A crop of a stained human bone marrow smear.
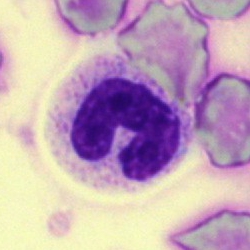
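Band neutrophil, the central cell, checked point by point. First, the nucleus: horseshoe-shaped, with its open side facing downward. Next, the chromatin, which is dense, dark purple and coarsely clumped. Then the cytoplasm, a moderate rim of pale pinkish-lilac around the nucleus. Finally, the granules: fine, pinkish-violet and scattered throughout the cytoplasm.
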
